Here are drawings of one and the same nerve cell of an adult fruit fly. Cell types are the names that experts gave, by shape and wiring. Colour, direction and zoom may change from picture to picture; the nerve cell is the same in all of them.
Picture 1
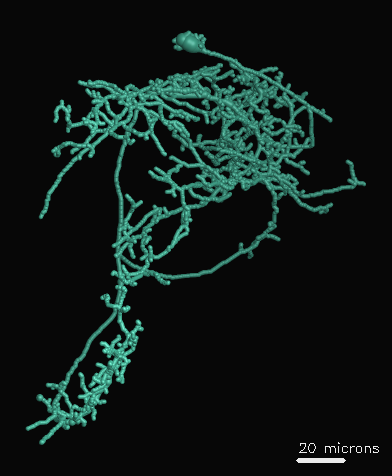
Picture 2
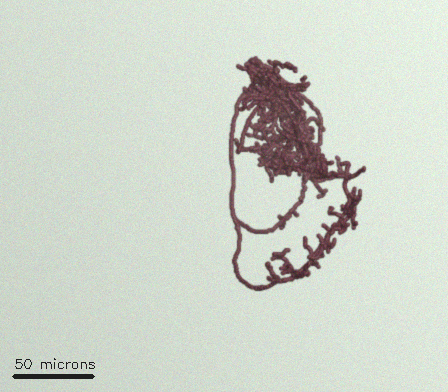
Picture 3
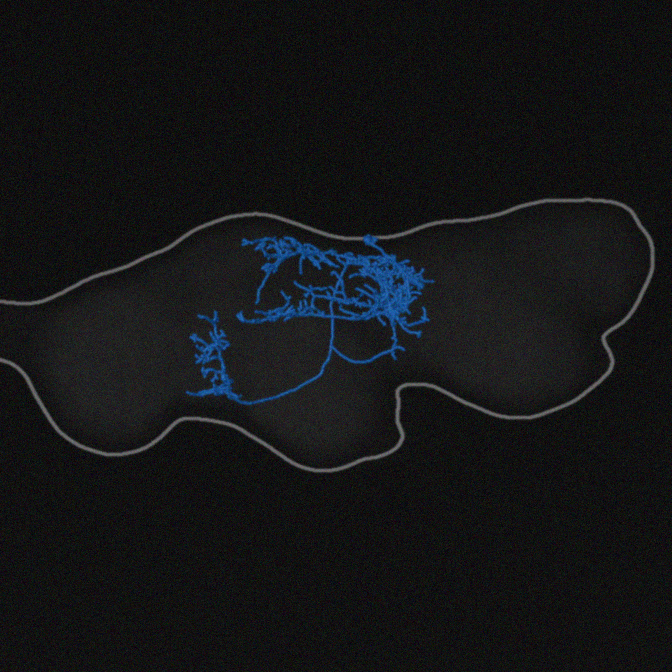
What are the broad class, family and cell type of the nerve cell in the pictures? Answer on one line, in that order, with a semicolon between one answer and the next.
nerve-cord intrinsic neuron; hemilineage 17B; IN17B004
